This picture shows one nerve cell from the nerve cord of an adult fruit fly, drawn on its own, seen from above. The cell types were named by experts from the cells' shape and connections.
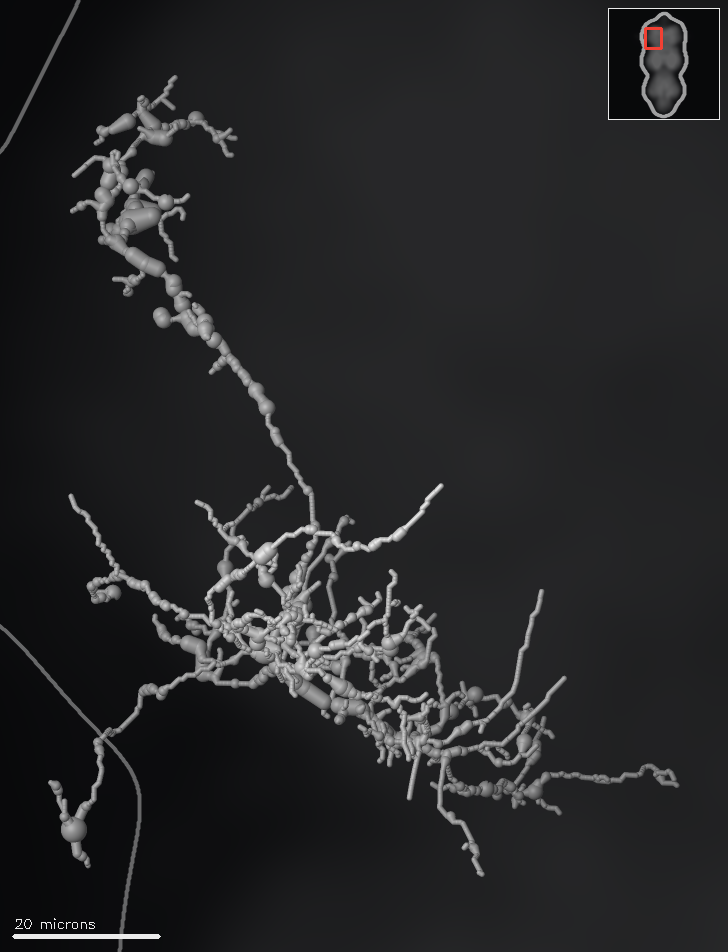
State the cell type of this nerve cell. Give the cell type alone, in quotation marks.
"IN21A083"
